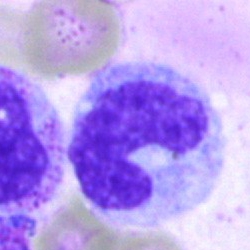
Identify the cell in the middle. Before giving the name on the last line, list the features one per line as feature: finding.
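Nucleus: horseshoe curve, deep notch opening right
Chromatin: dark purple, coarsely clumped
Cytoplasm: moderate rim, pale grey-blue, around nucleus
Outline: round, smooth
Cell: band neutrophil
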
